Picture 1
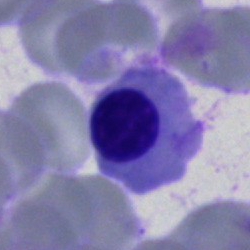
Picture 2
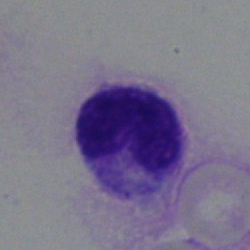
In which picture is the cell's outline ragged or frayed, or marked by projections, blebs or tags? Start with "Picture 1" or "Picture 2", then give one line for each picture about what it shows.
Picture 1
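Picture 1: The cell outline is irregular, with bulges along its right and lower edges.
Picture 2: The cell outline is roughly round with a smooth edge.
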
